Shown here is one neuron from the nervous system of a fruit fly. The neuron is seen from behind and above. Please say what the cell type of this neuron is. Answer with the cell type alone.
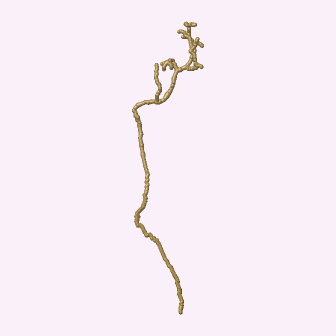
SNta29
